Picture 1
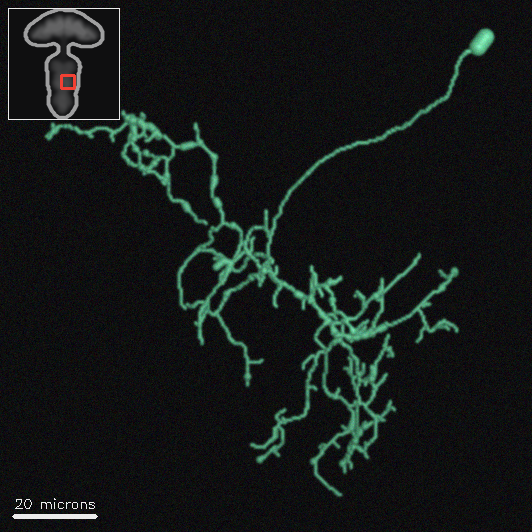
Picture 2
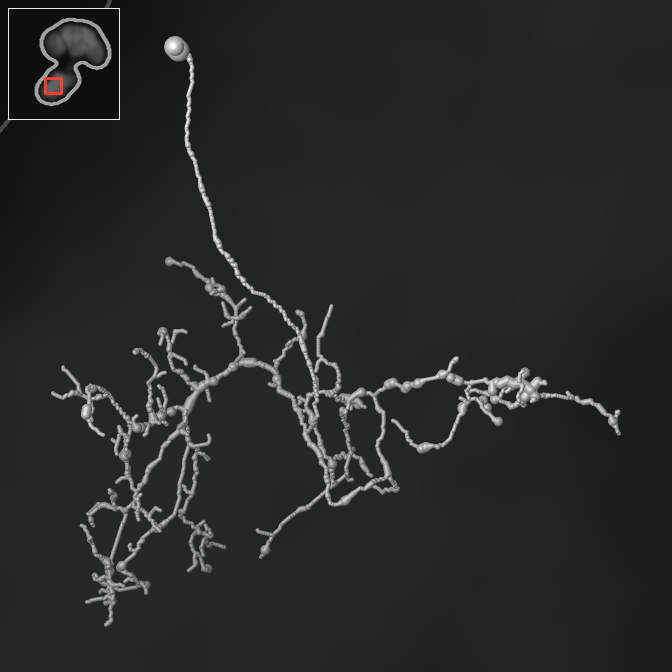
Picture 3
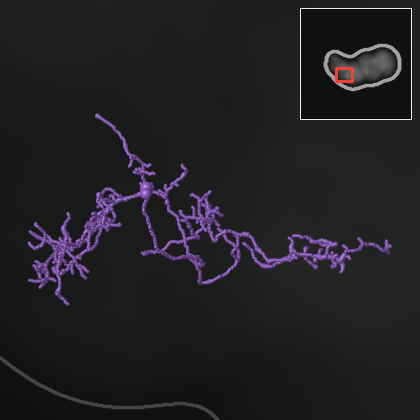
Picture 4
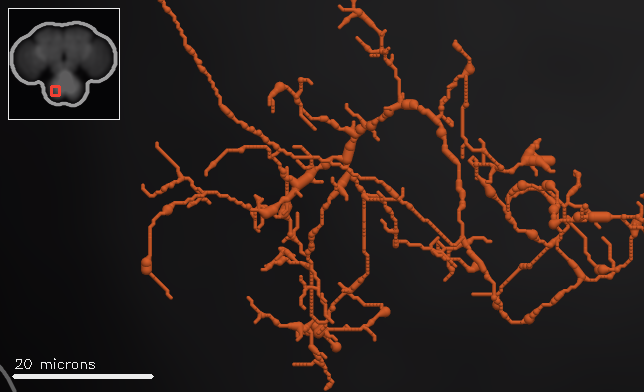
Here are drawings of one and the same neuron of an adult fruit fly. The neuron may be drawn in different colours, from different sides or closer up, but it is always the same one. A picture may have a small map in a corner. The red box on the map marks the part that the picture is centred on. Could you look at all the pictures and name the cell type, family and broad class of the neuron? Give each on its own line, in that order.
IN09A041
hemilineage 09A
nerve-cord intrinsic neuron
